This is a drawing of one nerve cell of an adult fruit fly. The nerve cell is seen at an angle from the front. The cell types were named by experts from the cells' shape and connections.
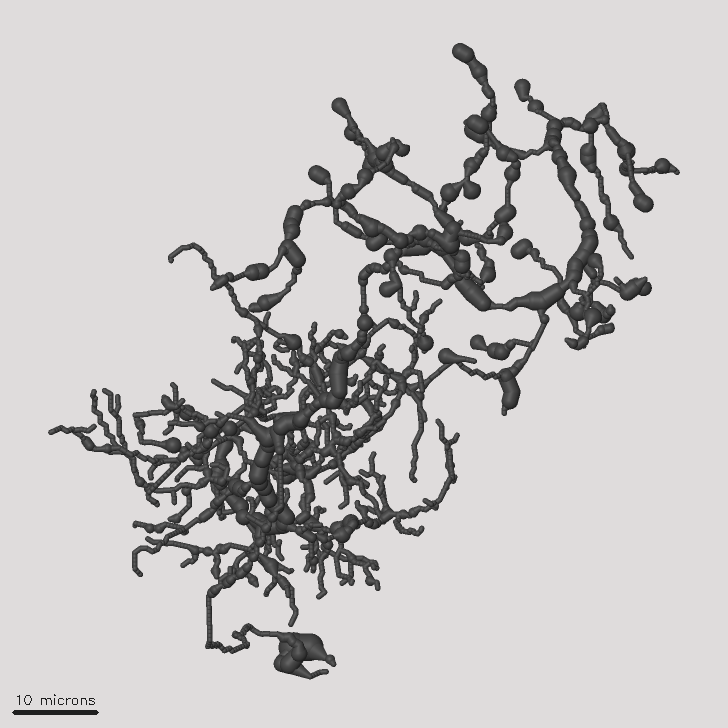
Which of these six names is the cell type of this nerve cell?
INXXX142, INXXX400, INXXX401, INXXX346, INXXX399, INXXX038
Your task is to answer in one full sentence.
This nerve cell is given the cell type INXXX346.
